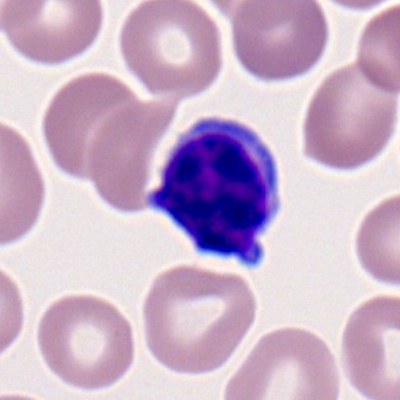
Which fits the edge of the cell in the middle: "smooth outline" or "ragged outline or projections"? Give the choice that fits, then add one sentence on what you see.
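Ragged outline or projections. A small blunt bleb of blue cytoplasm projects from the lower edge of the cell.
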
